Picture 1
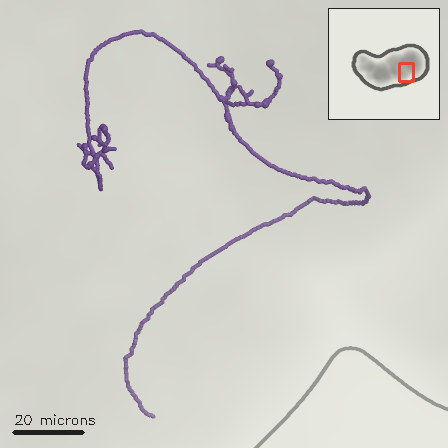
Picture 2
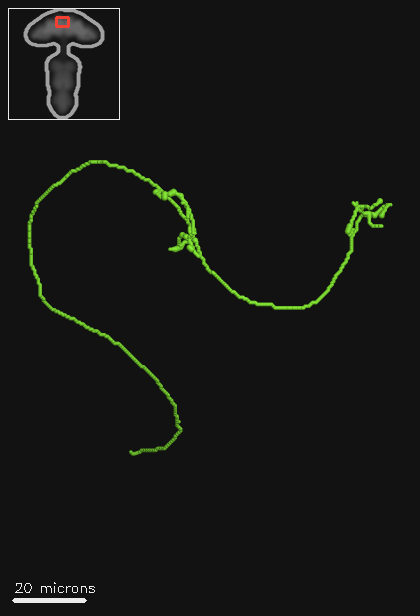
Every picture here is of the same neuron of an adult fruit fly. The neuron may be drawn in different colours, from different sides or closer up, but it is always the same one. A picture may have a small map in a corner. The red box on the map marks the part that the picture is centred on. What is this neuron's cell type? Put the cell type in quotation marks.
"ORN_VM7d"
